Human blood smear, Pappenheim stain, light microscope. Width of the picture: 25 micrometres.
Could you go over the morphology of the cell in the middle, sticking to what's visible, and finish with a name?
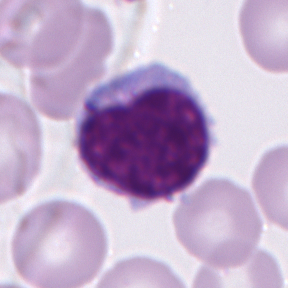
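The cell outline is roughly round but slightly irregular, about 12 micrometres across. The nucleus measures about 11 micrometres across and fills about 70% of the cell's area. Its chromatin is dense and dark purple, with coarse clumps. Pale blue cytoplasm forms a crescent, chiefly along the upper side of the nucleus. Small irregular tags of cytoplasm project from the lower edge of the cell. The cell is a typical lymphocyte.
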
